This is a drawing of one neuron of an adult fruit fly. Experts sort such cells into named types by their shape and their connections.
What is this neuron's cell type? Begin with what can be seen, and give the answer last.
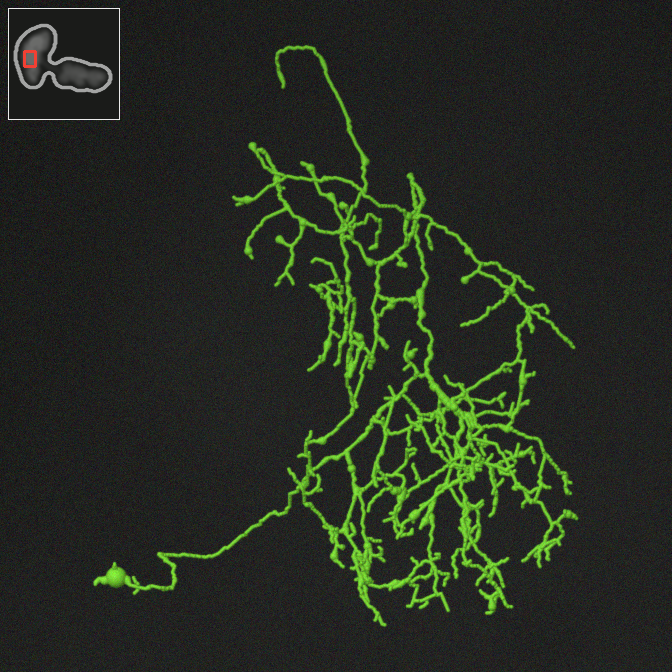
It is in the brain and does not reach the nerve cord. Its cell body lies at the lower left of the picture. This is a central-brain intrinsic neuron. It is of cell type CB1771.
